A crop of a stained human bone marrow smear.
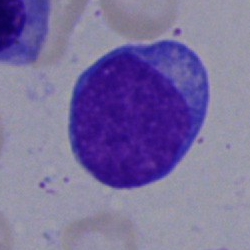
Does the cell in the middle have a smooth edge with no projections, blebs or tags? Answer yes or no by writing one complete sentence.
Yes, what bounds this cell is a smooth, even outline.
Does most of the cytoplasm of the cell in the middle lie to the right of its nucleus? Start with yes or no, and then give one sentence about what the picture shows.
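Yes. The nucleus fills most of the cell and sits toward the lower left.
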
